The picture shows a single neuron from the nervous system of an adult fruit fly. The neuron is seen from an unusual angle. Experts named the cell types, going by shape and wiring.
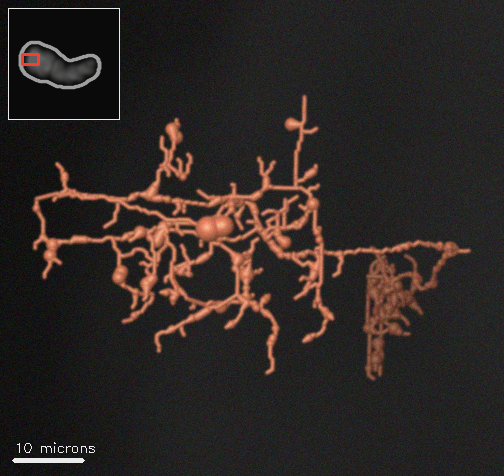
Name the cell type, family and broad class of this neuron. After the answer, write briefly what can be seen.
The cell type is Tm37. Its family is Tm. It is an optic-lobe intrinsic neuron. The cell body can be seen in the middle of the picture. By the scale bar it is about 65 microns wide in this view. Dozens of branch ends can be seen.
